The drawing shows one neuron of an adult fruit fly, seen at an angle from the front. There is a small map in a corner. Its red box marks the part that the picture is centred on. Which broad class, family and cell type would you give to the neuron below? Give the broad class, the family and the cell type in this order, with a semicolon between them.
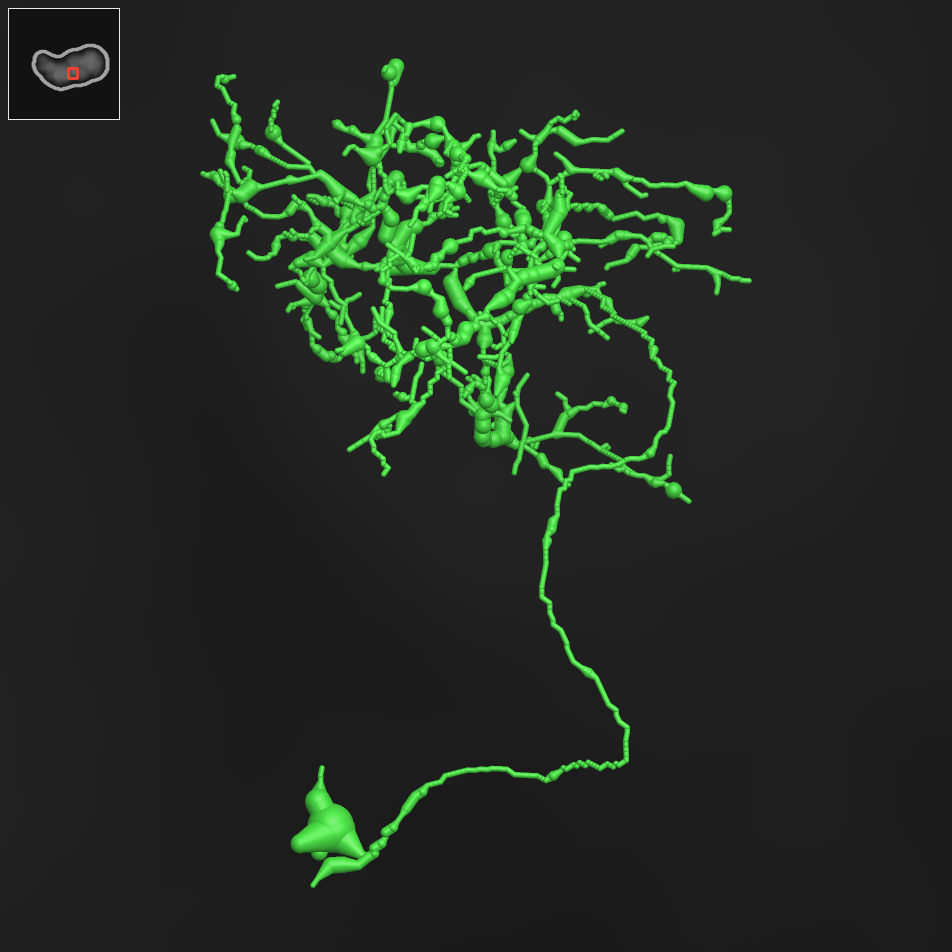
central-brain intrinsic neuron; hemilineage WEDa1; WED056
